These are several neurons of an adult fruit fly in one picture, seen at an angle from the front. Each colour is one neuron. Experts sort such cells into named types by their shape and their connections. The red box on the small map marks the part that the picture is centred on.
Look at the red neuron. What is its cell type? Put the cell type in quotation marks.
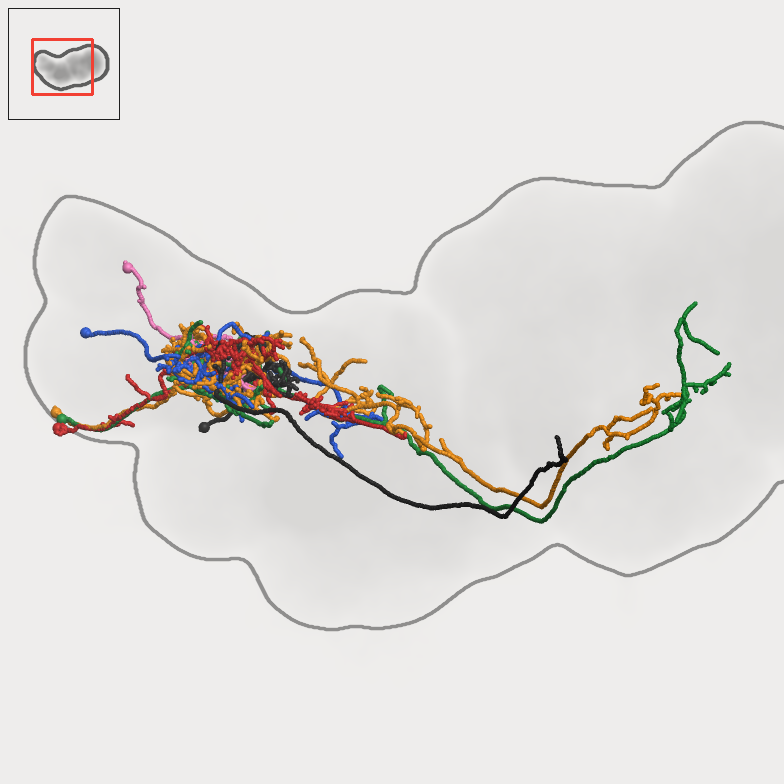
"IN07B032"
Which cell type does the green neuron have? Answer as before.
"AN07B043"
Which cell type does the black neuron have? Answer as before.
"AN07B056"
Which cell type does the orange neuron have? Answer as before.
"AN07B032"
